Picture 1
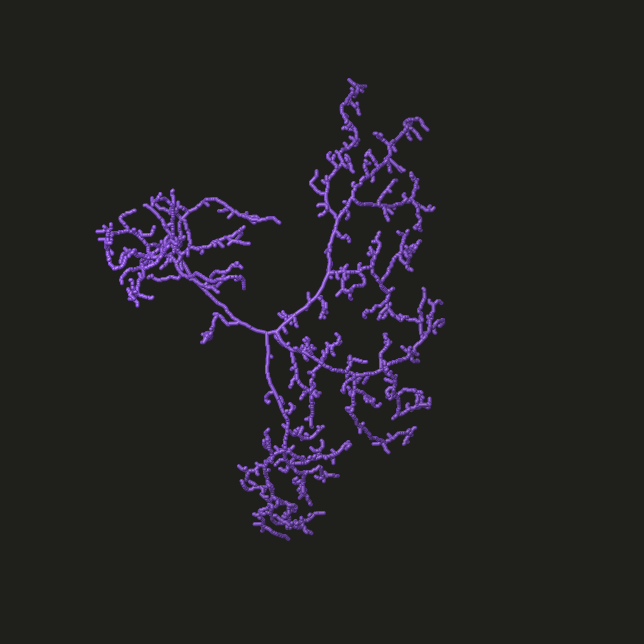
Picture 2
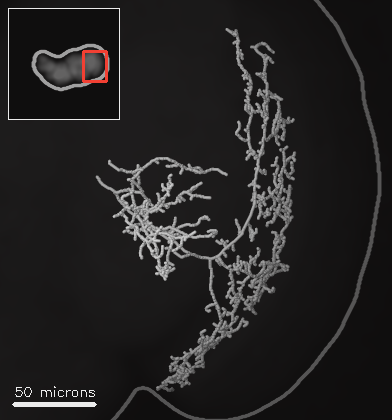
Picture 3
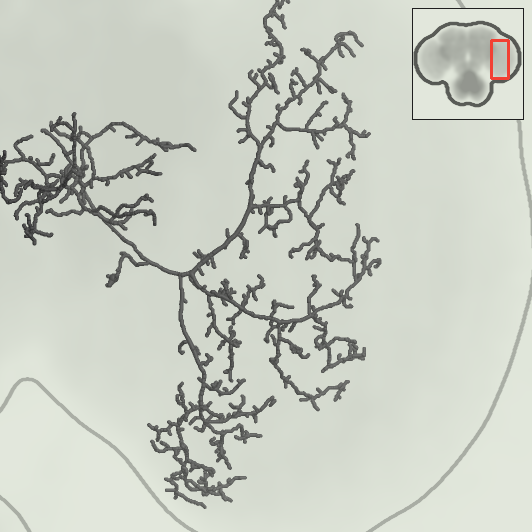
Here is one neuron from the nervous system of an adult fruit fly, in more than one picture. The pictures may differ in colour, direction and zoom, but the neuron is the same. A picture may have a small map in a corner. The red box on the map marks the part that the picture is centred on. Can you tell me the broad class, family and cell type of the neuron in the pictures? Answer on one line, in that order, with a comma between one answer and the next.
visual projection neuron, MeVP, MeVP18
